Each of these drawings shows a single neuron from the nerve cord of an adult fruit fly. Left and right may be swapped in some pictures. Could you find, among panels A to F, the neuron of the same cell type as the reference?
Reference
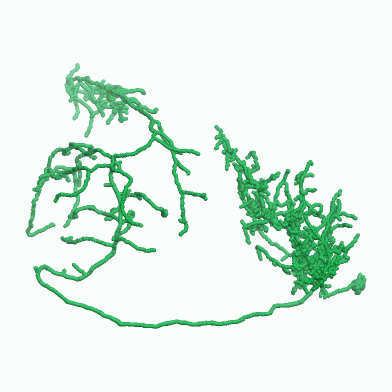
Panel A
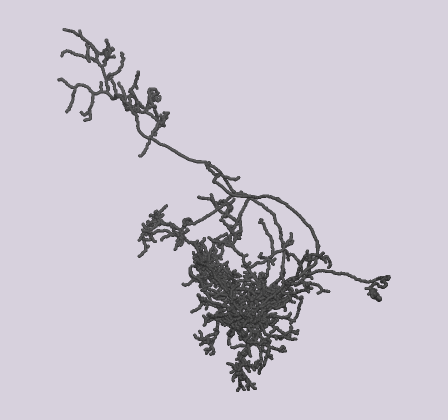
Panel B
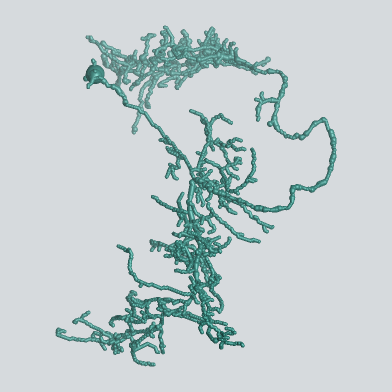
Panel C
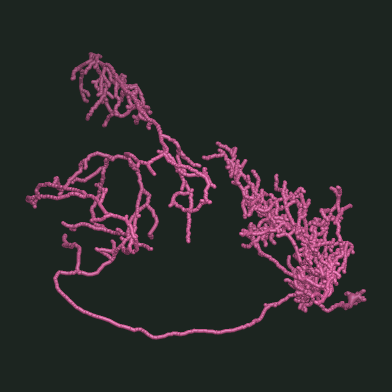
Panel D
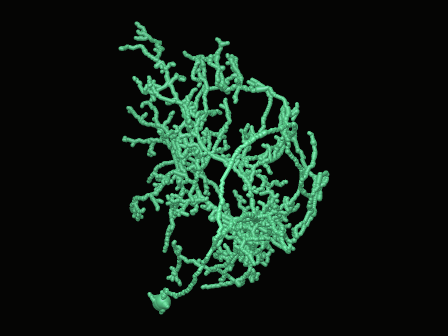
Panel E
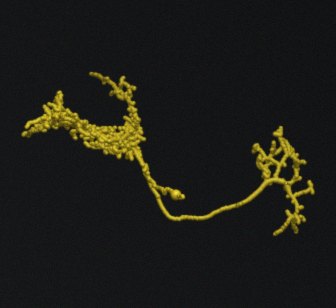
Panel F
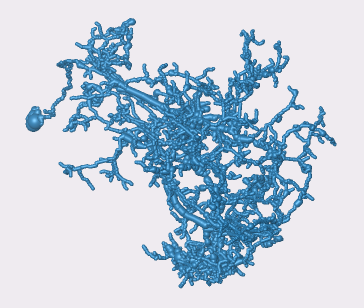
Panel C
